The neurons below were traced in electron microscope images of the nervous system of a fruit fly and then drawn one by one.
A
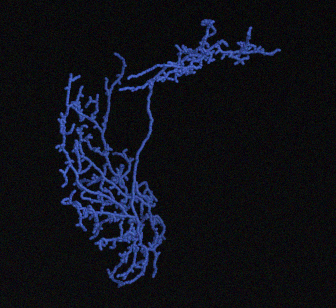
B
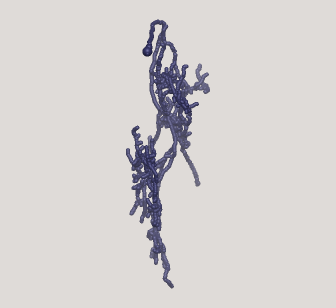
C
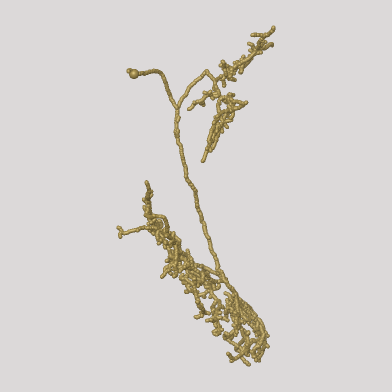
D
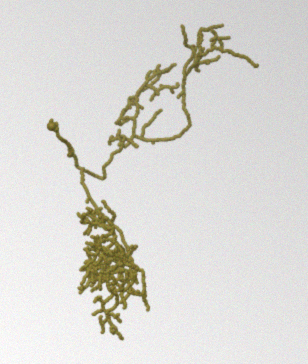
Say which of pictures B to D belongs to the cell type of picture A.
C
